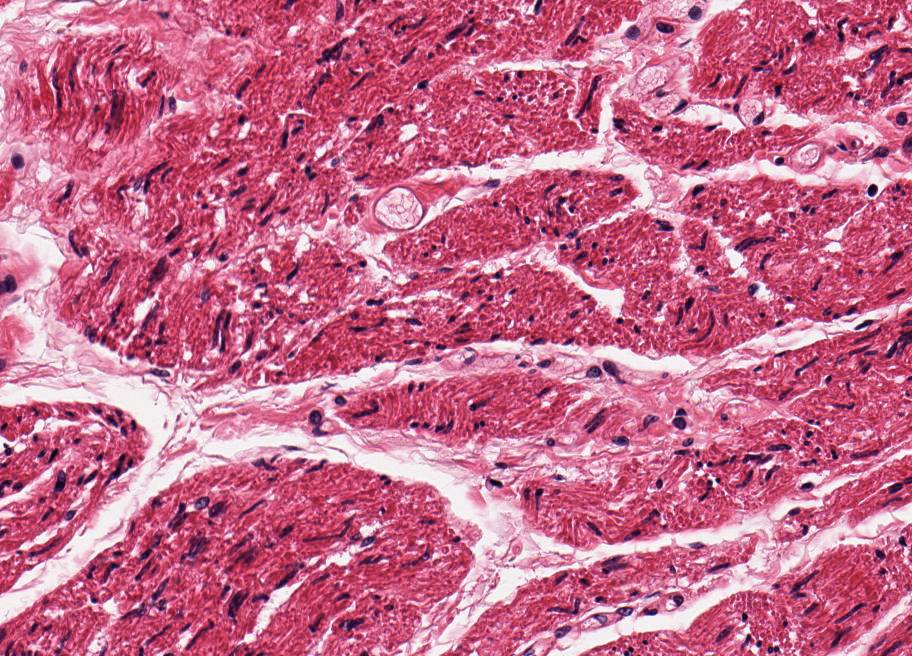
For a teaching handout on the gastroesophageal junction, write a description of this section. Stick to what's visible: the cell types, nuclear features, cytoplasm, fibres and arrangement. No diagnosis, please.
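Neighbouring muscle bundles run in different directions, some cut lengthwise, others obliquely or across. Lengthwise-cut cells have dark, elongated, cigar-shaped nuclei. Between bundles lies loose, pale pink, wispy connective tissue with scattered small dark nuclei. No epithelium appears anywhere in the field.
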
